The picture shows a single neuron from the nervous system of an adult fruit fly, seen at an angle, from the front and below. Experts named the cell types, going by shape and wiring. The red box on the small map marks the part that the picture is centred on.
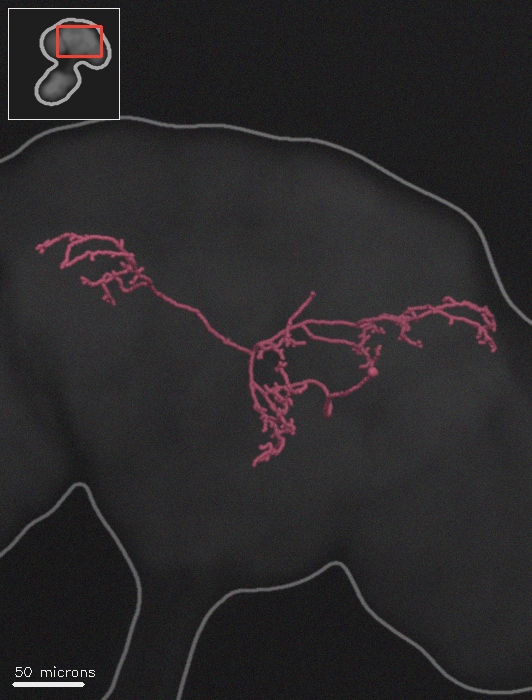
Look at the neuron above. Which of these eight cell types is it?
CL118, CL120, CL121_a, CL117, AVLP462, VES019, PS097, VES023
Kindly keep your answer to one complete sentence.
This neuron is of the type AVLP462.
